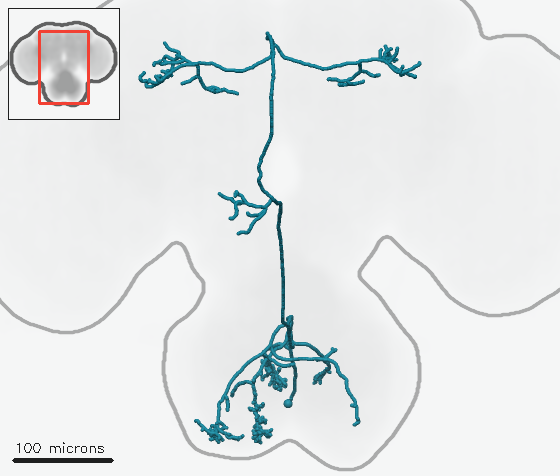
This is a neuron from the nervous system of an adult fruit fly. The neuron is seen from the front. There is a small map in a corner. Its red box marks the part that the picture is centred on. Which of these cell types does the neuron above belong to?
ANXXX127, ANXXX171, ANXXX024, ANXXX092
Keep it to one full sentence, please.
The single neuron here is of type ANXXX127.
